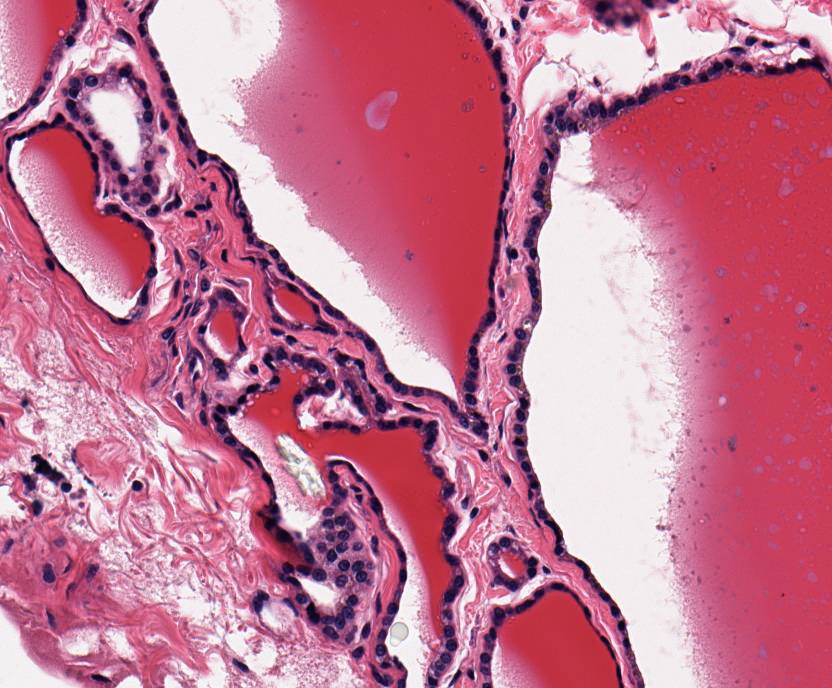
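Thyroid: most of the field, especially the right half and top centre, is taken up by large dilated spaces full of homogeneous bright red material. A single layer of flattened to low cuboidal cells lines these spaces, and a pale white zone separates the red contents from that lining. The lining cells have small, round to oval, dark-staining nuclei of fairly uniform size.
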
